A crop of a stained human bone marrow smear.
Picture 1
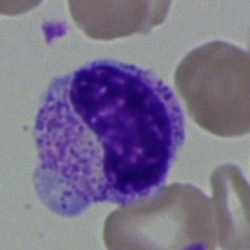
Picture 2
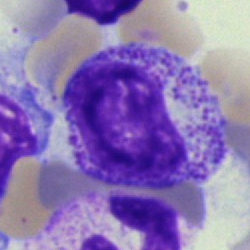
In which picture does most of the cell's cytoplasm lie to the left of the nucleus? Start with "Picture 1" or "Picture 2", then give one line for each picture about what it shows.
Picture 1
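What picture 1 shows: The nucleus lies toward the right side of the cell.
What picture 2 shows: The nucleus sits off-centre toward the left side of the cell.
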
